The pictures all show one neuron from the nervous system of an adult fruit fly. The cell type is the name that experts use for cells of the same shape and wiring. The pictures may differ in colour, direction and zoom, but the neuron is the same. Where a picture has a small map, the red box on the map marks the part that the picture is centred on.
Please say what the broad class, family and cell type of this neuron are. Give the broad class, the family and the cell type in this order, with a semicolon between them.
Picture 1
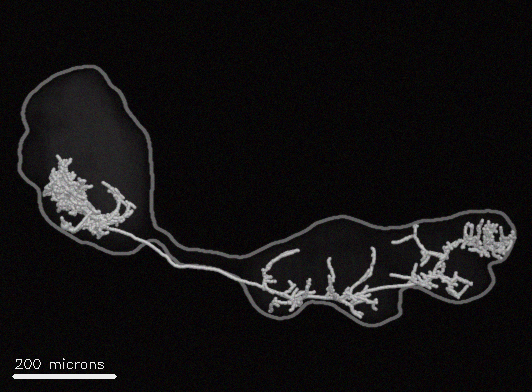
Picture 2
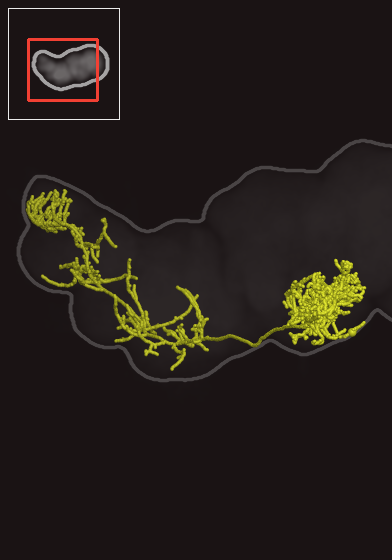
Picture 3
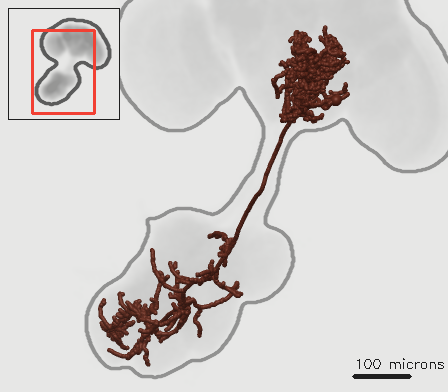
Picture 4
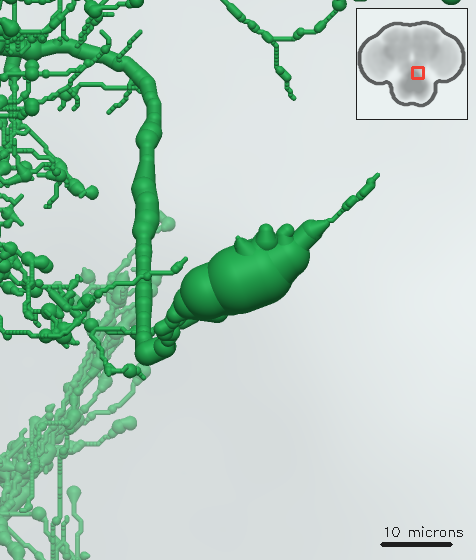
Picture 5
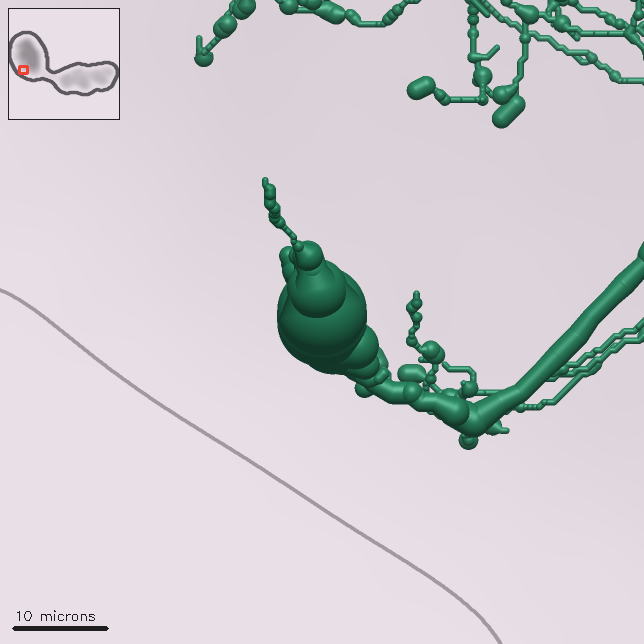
descending neuron; hemilineage MX3; DNg70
